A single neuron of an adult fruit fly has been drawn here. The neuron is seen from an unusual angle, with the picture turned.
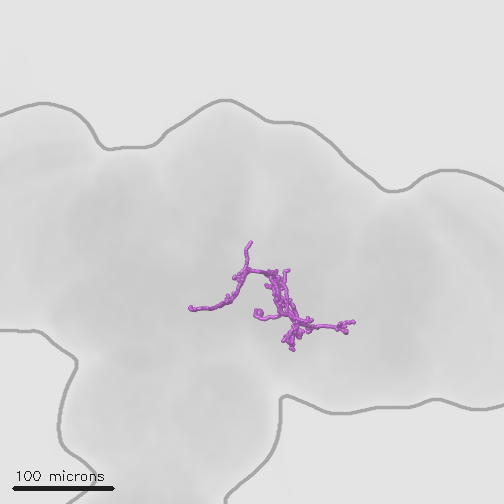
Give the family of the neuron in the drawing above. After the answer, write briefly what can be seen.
Its family is hemilineage SMPad3. It is a central-brain intrinsic neuron. From left to right in the picture it spans about 170 microns. In this view it is wider than it is tall.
